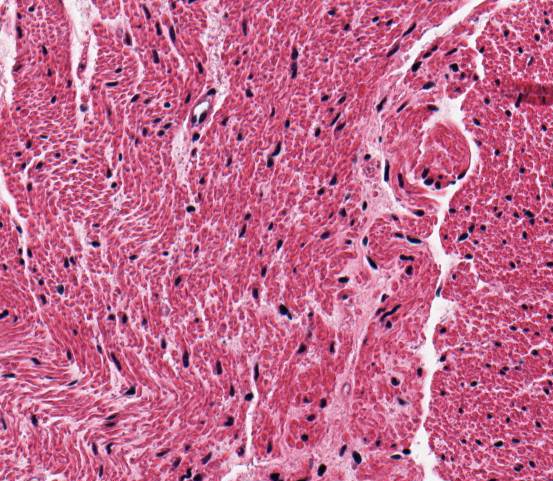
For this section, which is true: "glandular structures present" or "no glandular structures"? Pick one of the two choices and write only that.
No glandular structures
